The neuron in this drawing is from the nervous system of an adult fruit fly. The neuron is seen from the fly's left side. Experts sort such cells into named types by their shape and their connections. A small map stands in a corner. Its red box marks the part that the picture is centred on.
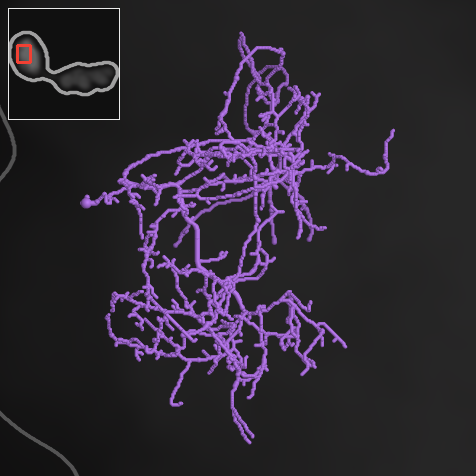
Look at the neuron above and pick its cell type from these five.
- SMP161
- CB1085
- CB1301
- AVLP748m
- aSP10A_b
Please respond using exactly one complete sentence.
The cell type designation of this neuron is CB1301.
